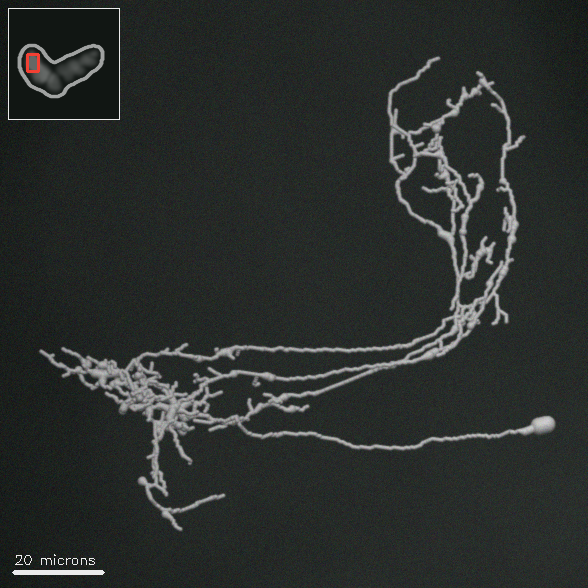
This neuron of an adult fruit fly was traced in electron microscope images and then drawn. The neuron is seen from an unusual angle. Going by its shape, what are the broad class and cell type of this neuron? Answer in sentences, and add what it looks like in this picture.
This is a visual projection neuron. It is of cell type aMe1. The cell body is at the lower right of the picture. By the scale bar it is about 110 microns wide in this view. Dozens of branch ends can be seen.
